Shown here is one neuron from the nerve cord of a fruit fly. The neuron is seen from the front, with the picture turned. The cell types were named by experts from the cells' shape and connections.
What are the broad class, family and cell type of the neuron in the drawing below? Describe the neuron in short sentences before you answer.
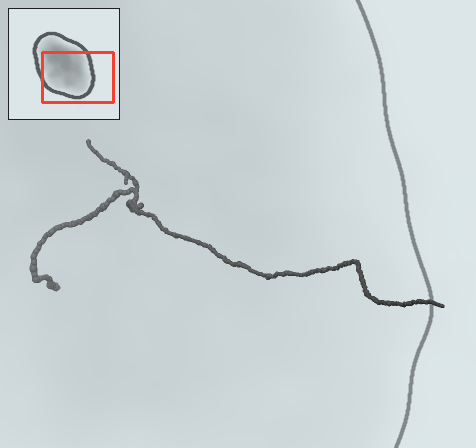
No cell body is drawn. There are a dozen or fewer branch ends. This is a sensory neuron entering the nerve cord. Its family is called class mechanosensory proprioceptive. It is of cell type SApp05.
